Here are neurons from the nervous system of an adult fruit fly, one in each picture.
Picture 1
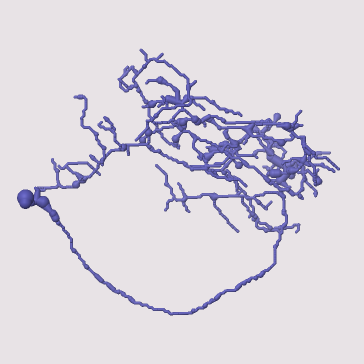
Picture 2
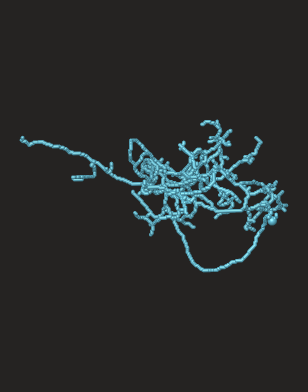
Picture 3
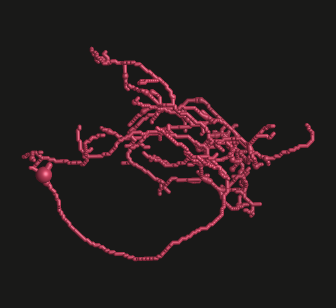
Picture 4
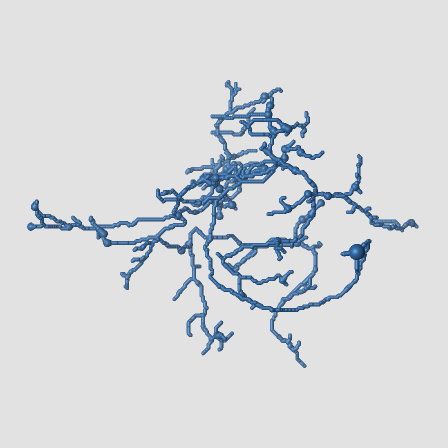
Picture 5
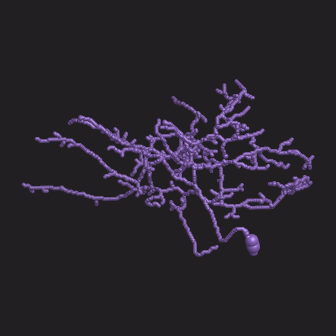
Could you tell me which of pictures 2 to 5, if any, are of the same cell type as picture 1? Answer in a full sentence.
Picture 3 is of the same cell type.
